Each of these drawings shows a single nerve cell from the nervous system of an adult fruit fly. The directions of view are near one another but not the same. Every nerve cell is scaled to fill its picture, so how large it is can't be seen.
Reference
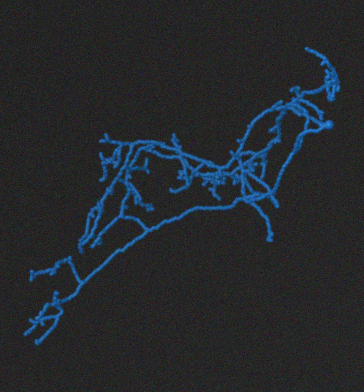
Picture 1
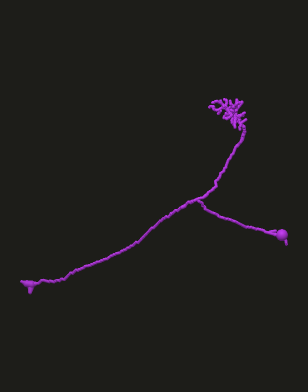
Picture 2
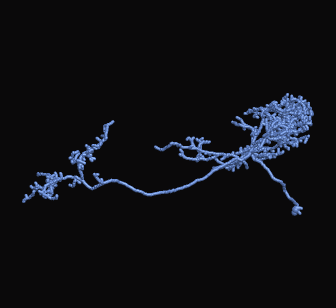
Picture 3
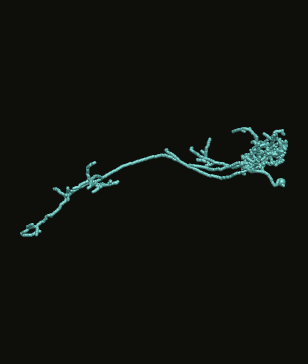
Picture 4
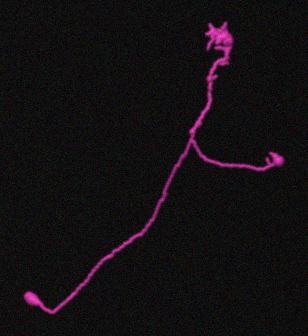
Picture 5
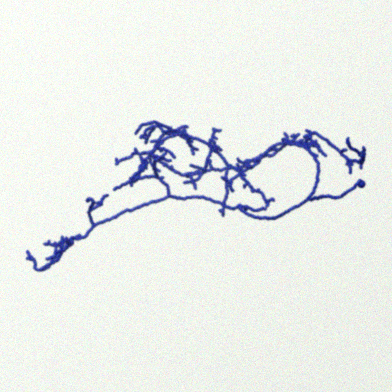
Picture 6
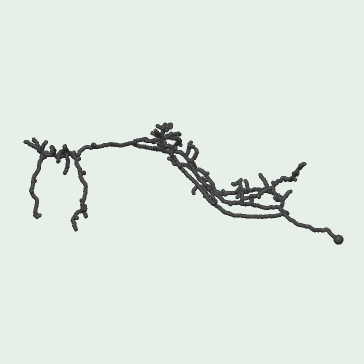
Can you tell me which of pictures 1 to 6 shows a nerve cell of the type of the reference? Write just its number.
5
